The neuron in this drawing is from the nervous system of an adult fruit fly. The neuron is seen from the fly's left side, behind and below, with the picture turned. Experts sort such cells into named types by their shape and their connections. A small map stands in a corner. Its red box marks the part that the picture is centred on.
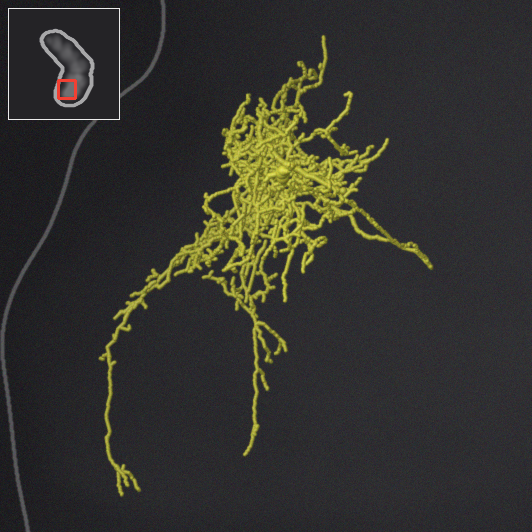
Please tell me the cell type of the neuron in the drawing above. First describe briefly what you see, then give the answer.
Dozens of branch ends can be seen. As drawn here it is taller than it is wide. It is a central-brain intrinsic neuron. It is of cell type CL287.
